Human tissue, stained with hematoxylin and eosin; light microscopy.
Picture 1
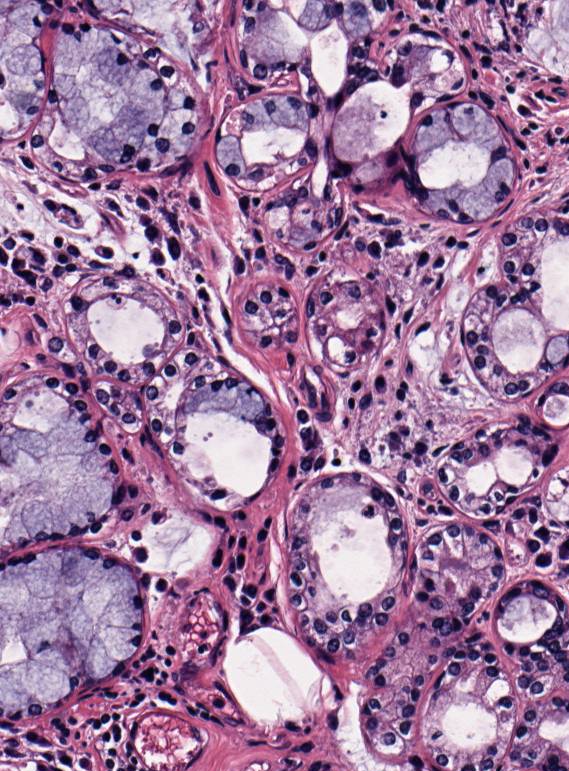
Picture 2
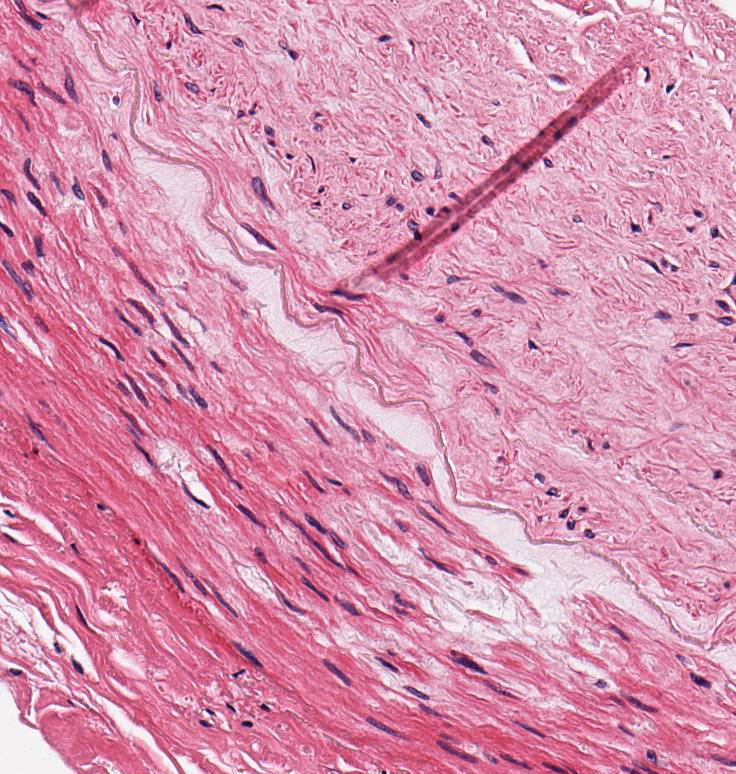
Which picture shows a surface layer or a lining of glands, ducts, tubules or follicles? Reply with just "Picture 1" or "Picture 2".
Picture 1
